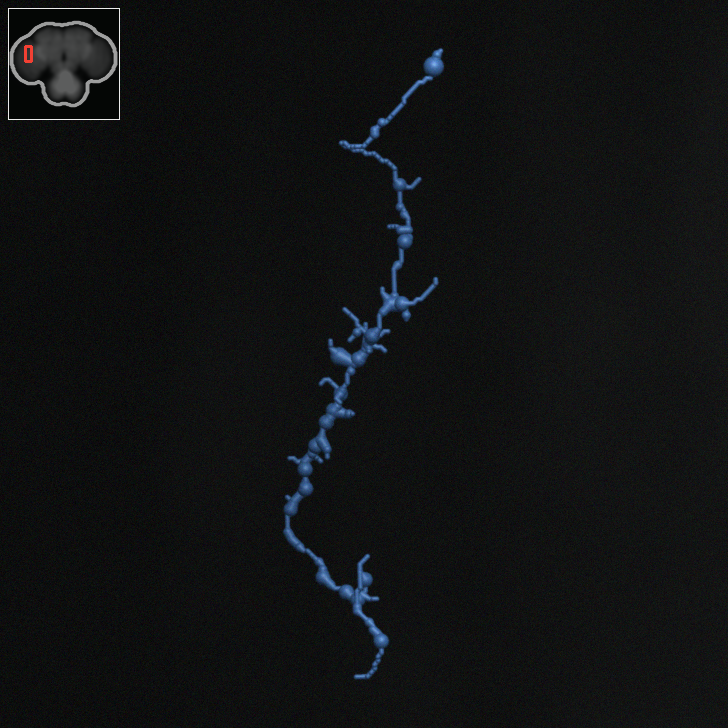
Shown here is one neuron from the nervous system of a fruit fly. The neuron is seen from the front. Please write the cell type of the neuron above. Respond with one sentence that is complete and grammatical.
In the scheme of cell types, this neuron is Dm3a.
